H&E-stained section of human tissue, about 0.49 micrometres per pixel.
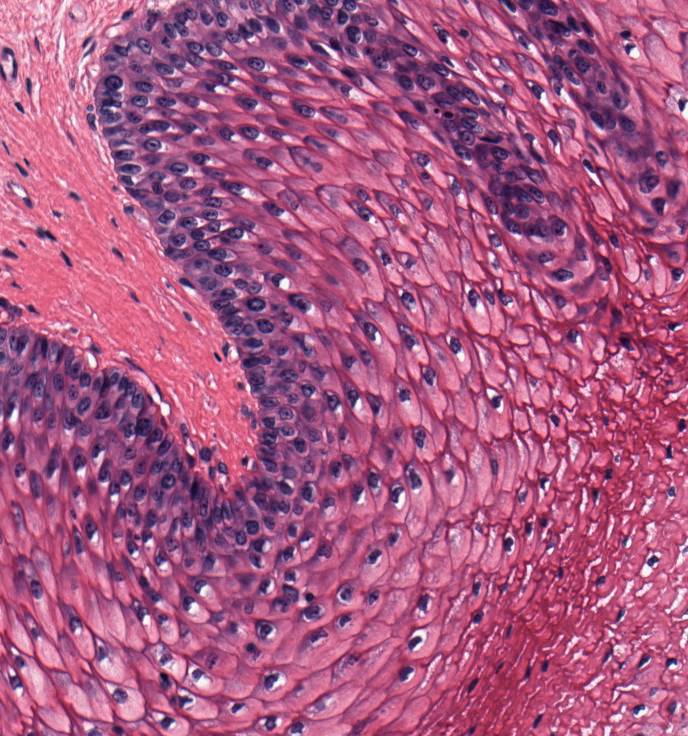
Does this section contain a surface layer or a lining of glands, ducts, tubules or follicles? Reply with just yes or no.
Yes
